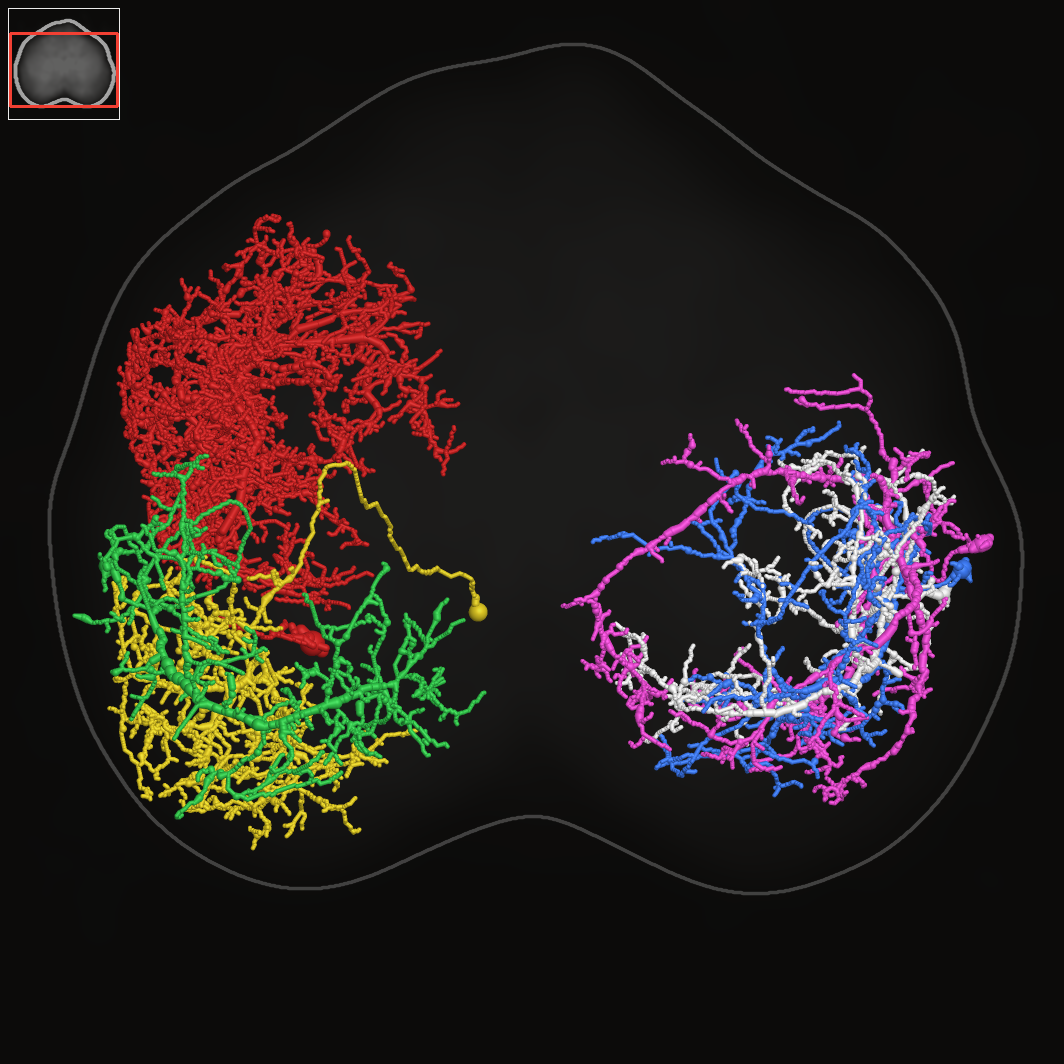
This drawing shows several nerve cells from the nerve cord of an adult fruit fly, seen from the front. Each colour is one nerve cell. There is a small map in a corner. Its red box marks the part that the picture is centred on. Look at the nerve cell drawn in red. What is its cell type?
IN08A005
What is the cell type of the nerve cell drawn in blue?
IN03A073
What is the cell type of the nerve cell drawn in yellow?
IN03A031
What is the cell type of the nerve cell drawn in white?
IN03A039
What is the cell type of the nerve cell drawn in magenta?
IN20A.22A007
